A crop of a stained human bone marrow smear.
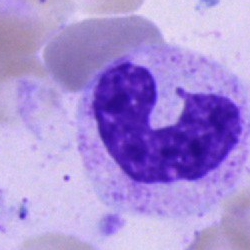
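Band neutrophil in a stained human bone marrow smear. The cell has a round, smooth outline. Its nucleus is kidney-shaped, with a deep notch cutting in from the top. Chromatin is dark purple and coarsely clumped, and no nucleoli are visible.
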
